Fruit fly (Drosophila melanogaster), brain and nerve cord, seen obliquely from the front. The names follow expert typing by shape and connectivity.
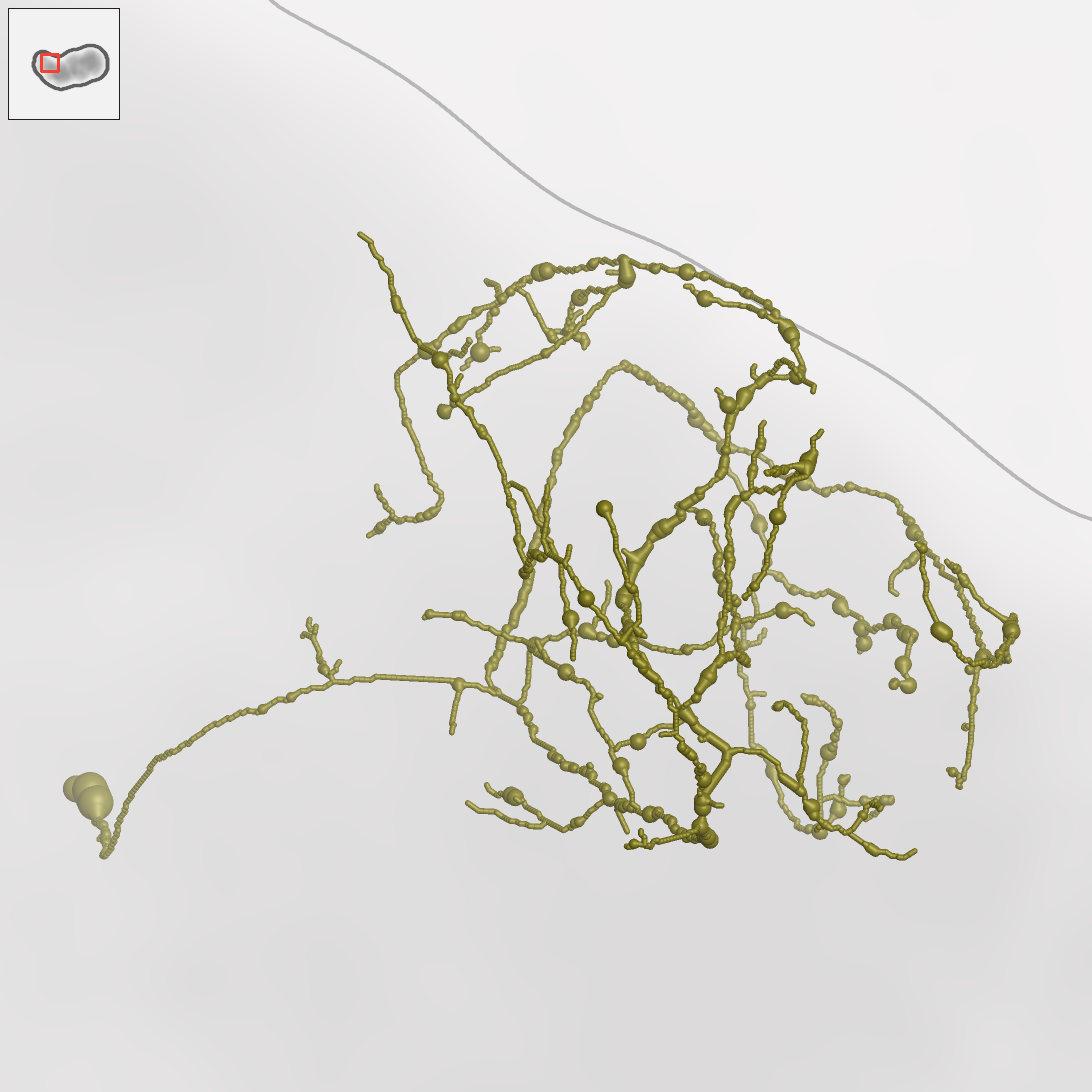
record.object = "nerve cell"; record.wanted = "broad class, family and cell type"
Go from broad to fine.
nerve-cord intrinsic neuron; hemilineage 04B; IN04B048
